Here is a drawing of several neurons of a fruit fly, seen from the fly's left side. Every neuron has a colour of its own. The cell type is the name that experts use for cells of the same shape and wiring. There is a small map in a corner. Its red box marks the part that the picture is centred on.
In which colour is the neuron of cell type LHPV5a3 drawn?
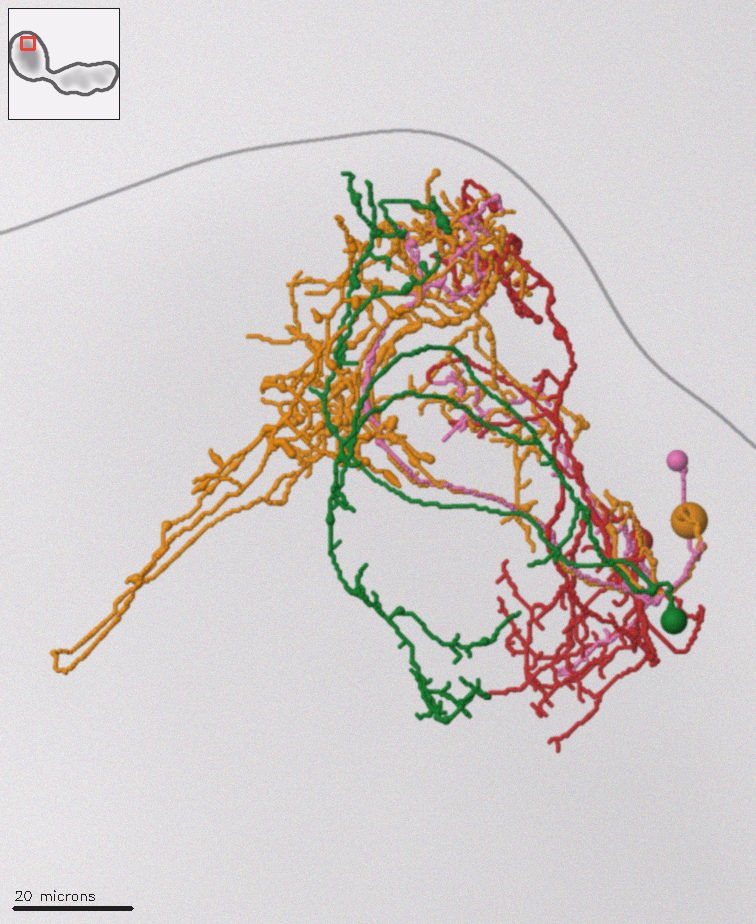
pink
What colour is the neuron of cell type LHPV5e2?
orange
